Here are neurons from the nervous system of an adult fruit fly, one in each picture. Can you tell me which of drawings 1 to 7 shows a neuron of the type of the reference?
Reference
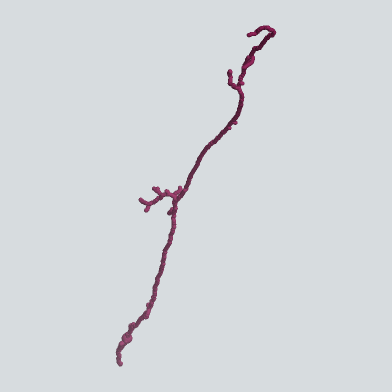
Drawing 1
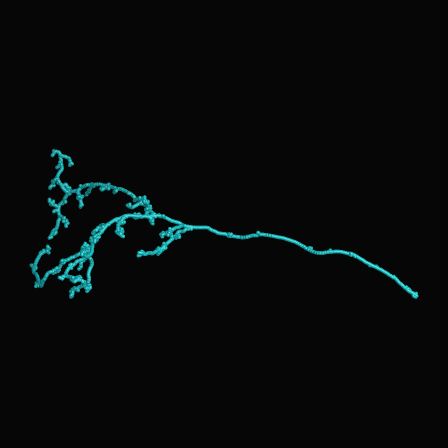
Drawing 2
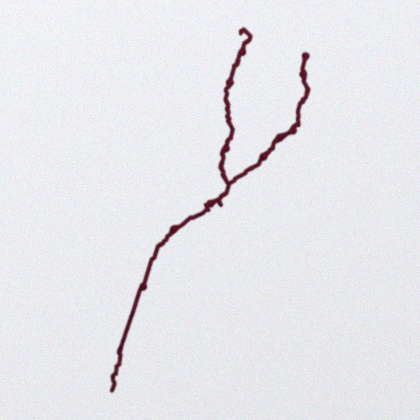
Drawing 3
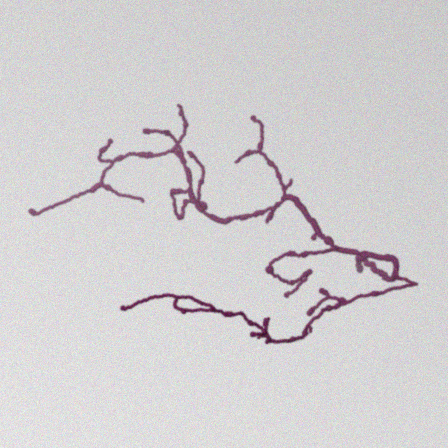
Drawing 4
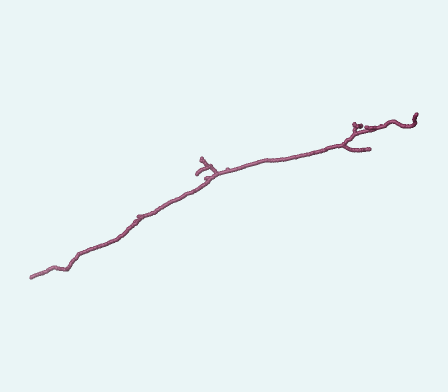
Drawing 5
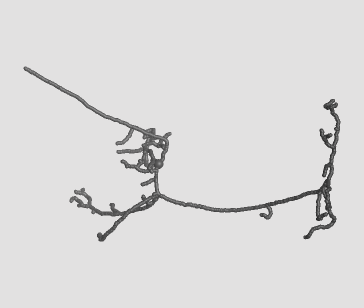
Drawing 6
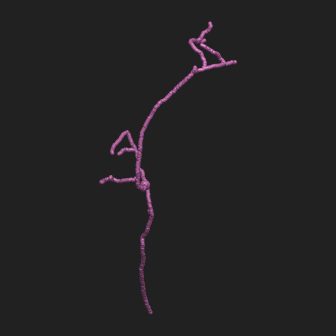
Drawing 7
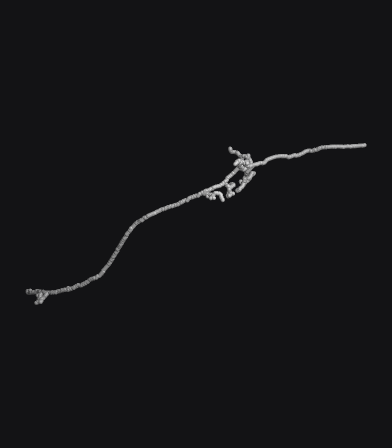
Drawing 4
